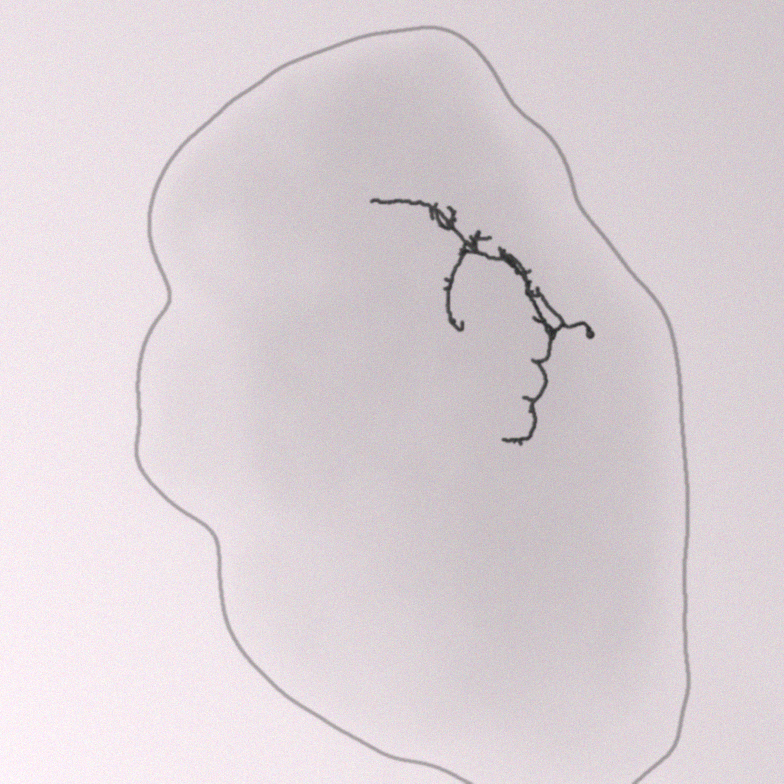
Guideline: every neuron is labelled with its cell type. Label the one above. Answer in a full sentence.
The cell type is CL355.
